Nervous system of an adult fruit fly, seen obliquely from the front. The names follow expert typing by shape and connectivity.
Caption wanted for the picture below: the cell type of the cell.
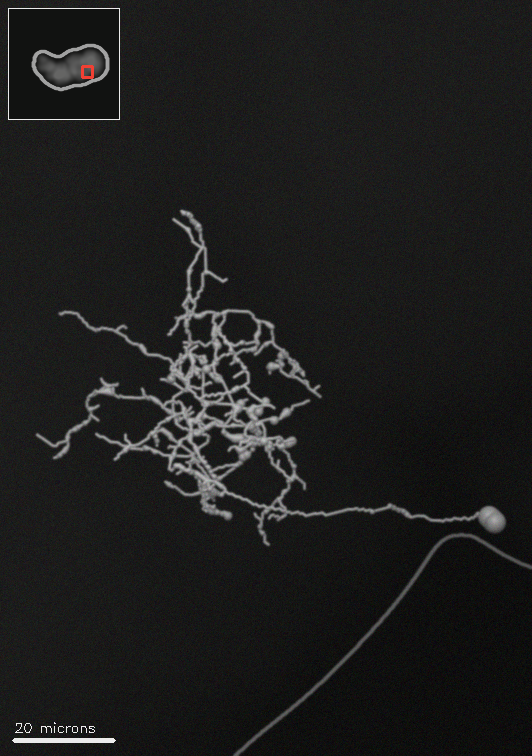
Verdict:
PRW050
